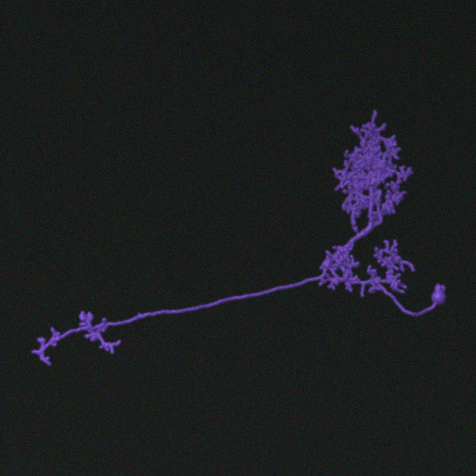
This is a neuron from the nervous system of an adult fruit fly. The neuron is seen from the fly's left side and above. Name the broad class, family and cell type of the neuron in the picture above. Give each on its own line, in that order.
optic-lobe intrinsic neuron
Y
Y3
